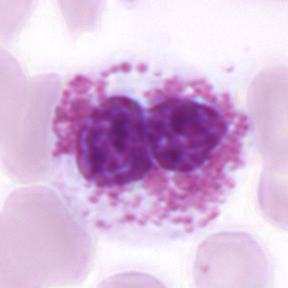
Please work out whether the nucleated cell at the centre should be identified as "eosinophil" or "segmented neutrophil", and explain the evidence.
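It's an eosinophil. The nucleus has two lobes, lying side by side, one on the left and one on the right.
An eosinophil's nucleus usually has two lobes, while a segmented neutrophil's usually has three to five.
The cytoplasm holds many round orange-pink granules, coarse and of fairly even size.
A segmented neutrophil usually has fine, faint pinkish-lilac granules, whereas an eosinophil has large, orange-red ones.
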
